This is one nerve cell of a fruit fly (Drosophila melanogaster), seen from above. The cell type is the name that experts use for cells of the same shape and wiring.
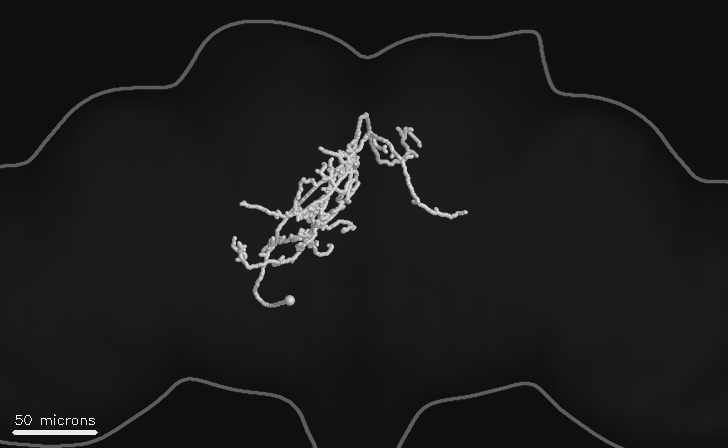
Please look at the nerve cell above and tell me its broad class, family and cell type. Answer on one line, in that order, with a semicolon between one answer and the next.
central-brain intrinsic neuron; hemilineage SMPpv1; SMP700m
